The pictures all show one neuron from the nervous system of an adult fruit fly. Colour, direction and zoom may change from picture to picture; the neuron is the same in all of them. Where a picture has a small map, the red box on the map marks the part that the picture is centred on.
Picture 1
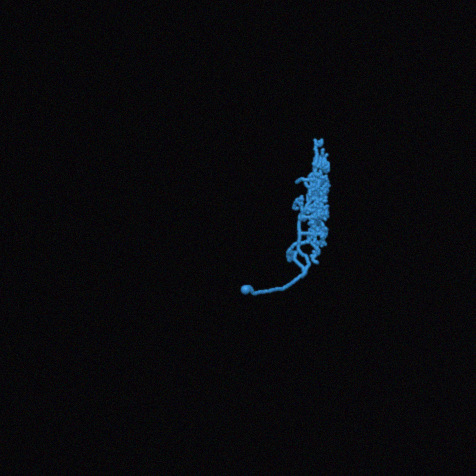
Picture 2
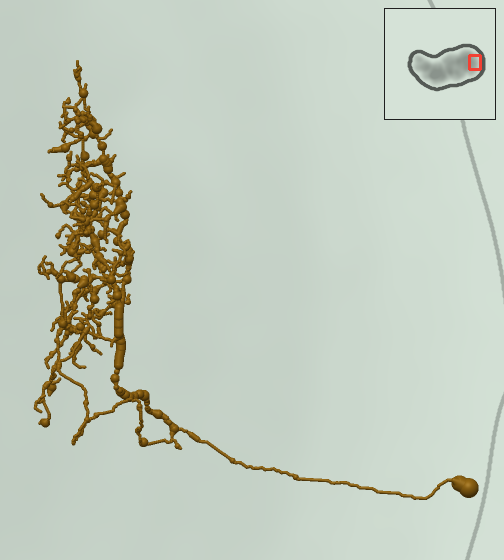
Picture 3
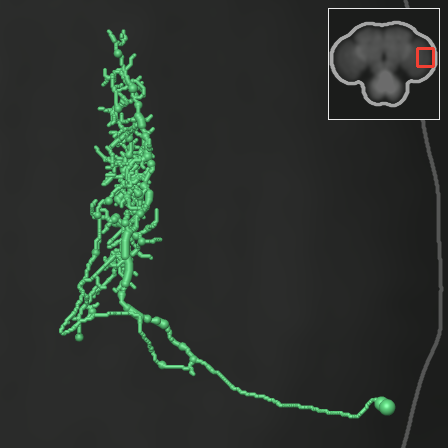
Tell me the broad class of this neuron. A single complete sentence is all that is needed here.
The broad class optic-lobe intrinsic neuron is where the neuron belongs.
